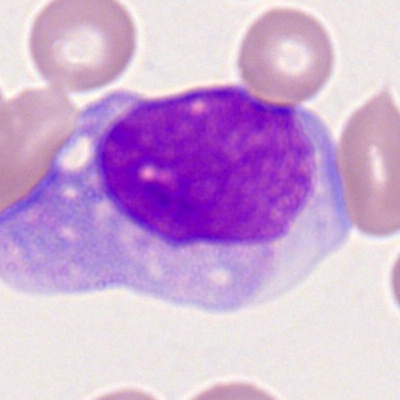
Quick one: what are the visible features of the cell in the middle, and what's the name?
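Plentiful cytoplasm spreads as a broad area along the left and lower sides of the nucleus. This cytoplasm is pale grey-blue and holds a few small clear vacuoles. No coarse dark granules are present in it. The cell is a monocyte.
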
